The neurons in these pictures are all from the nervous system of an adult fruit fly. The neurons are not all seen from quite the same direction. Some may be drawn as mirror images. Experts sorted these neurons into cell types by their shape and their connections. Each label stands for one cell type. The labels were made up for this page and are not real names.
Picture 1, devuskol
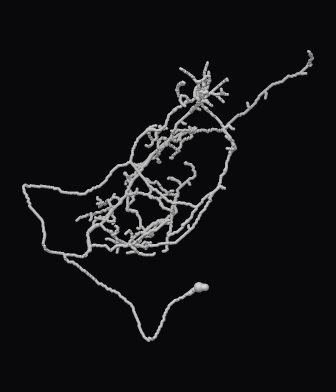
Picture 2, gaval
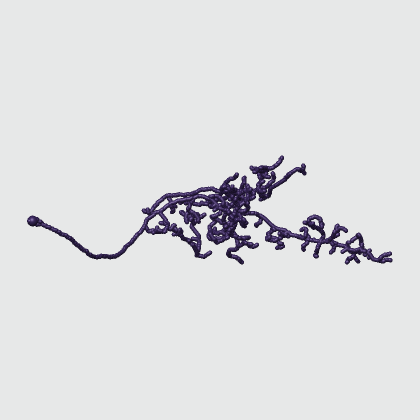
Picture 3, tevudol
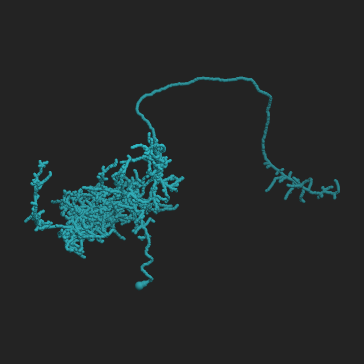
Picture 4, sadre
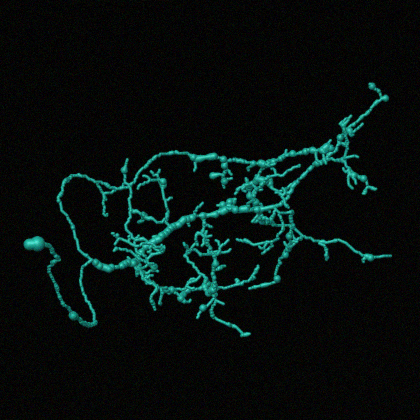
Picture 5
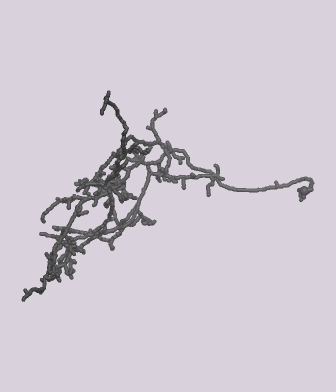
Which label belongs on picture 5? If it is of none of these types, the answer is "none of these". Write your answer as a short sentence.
It belongs to none of these.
